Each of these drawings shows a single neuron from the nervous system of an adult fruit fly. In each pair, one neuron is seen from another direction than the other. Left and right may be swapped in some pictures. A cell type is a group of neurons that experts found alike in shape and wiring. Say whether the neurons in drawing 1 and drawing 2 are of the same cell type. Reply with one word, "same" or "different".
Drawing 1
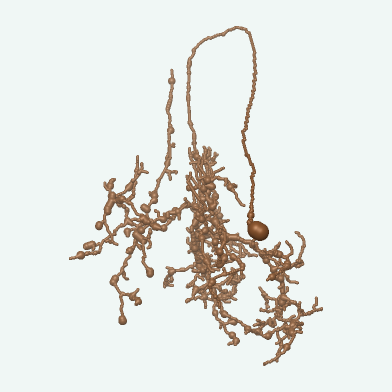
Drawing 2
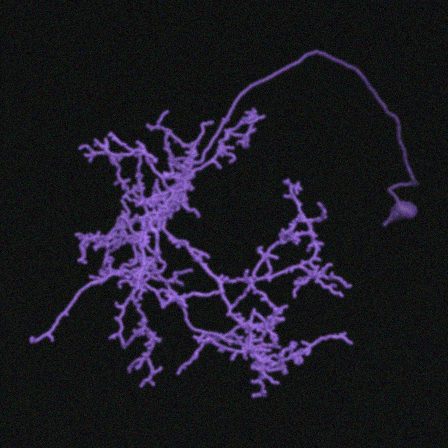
same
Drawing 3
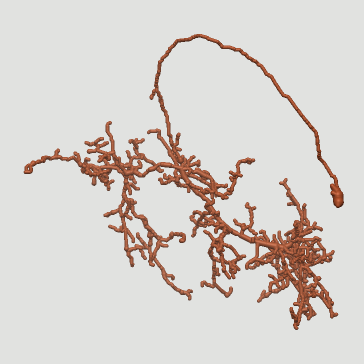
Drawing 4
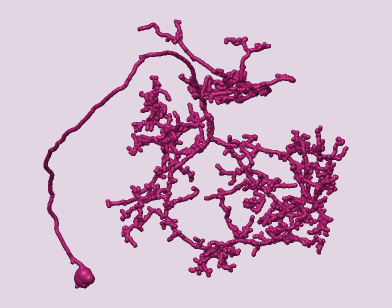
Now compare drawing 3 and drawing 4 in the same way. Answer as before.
different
